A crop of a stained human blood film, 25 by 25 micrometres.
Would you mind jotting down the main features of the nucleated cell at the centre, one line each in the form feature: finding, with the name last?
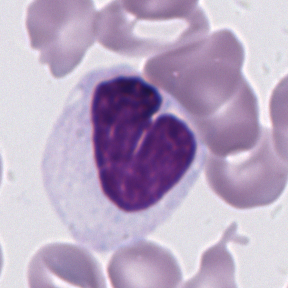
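Outline: oval, taller than wide
Nucleus: deep notch cutting in from the top edge
Nucleolus: none seen
Cytoplasm: fine, faint lilac specks
Name: band neutrophil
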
